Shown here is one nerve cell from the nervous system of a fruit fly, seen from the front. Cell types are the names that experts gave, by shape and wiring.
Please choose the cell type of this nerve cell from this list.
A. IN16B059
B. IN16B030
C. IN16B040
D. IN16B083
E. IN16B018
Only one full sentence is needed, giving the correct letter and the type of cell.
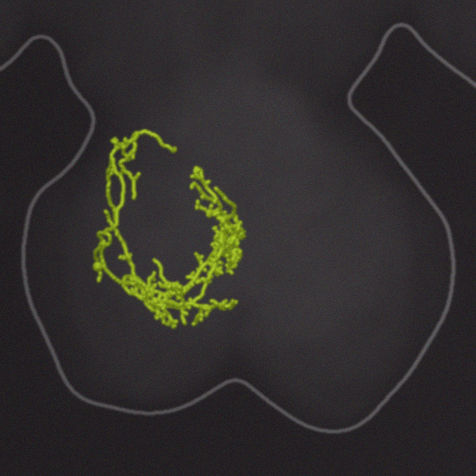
It is as IN16B040, option C, that the nerve cell is typed.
